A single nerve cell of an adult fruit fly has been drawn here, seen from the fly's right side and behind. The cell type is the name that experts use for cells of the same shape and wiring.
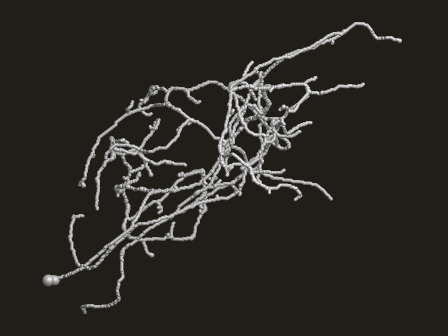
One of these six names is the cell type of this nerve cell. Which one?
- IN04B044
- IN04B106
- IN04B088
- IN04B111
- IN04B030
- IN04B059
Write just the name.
IN04B030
